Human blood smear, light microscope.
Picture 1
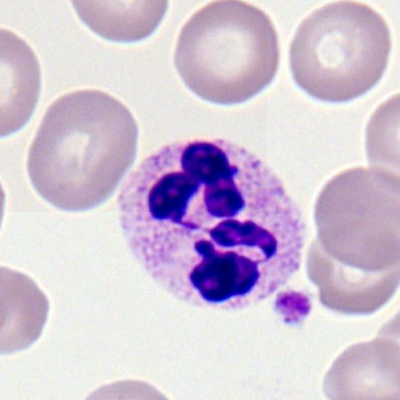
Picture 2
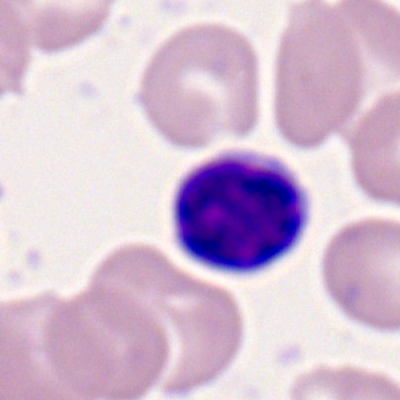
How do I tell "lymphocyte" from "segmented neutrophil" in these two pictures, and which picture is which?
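Picture 1: segmented neutrophil. Picture 2: lymphocyte. Nucleus, neutrophil: divided into several separate lobes, some joined by thin strands. Chromatin: dense and dark purple in the neutrophil; dense, dark purple and clumped in the lymphocyte.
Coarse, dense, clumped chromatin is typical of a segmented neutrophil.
Cytoplasm amount: plentiful in the neutrophil; in the lymphocyte only a thin rim, mainly along the upper edge.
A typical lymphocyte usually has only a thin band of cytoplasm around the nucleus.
Cytoplasm colour: pale pinkish-lilac in the neutrophil, pale blue in the lymphocyte.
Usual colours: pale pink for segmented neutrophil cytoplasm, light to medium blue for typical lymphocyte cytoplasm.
Granules: many fine, small pinkish-purple ones in the neutrophil; none seen in the lymphocyte.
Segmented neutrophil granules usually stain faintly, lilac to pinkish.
Outline: roughly round and smooth in the neutrophil; round and smooth, with no surface projections, in the lymphocyte.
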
